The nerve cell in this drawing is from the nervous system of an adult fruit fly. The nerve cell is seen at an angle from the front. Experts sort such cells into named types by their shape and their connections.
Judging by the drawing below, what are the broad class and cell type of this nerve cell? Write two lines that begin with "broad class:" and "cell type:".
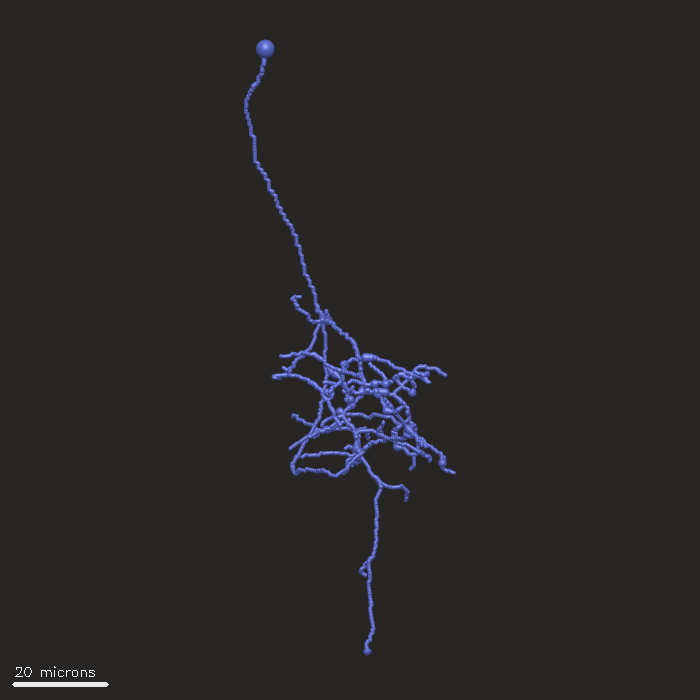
broad class: central-brain intrinsic neuron
cell type: CB1374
